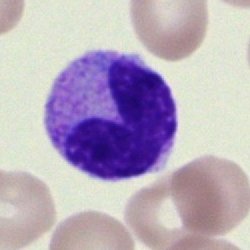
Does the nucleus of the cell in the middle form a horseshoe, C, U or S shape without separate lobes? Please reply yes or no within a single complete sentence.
Yes, the nucleus takes a horseshoe, C, U or S shape without separate lobes.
